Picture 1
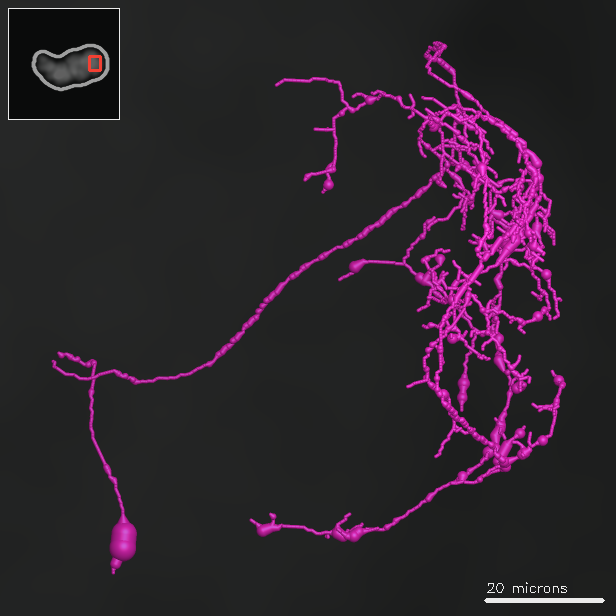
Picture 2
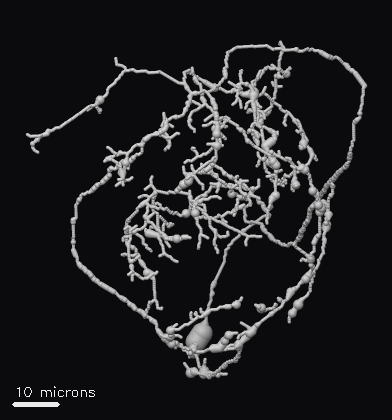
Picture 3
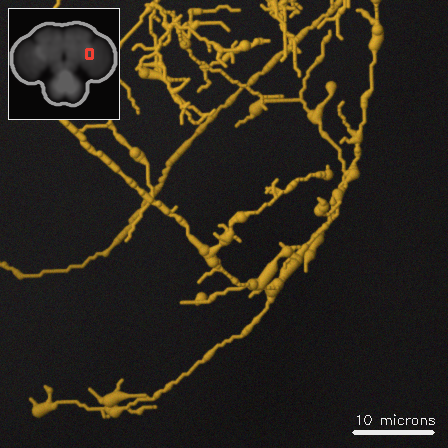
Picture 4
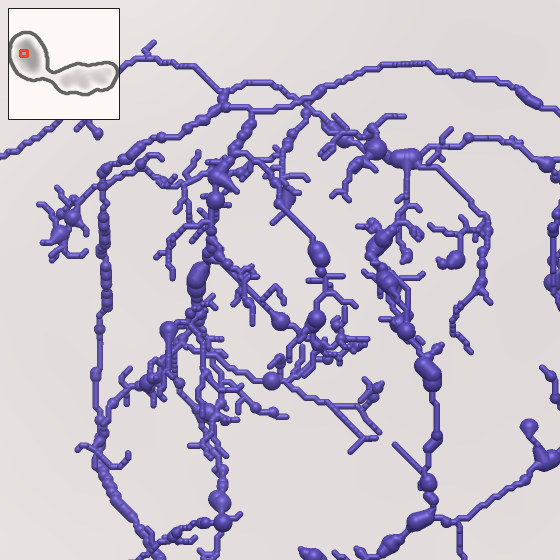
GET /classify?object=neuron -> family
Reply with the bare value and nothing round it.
hemilineage VLPl4_anterior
